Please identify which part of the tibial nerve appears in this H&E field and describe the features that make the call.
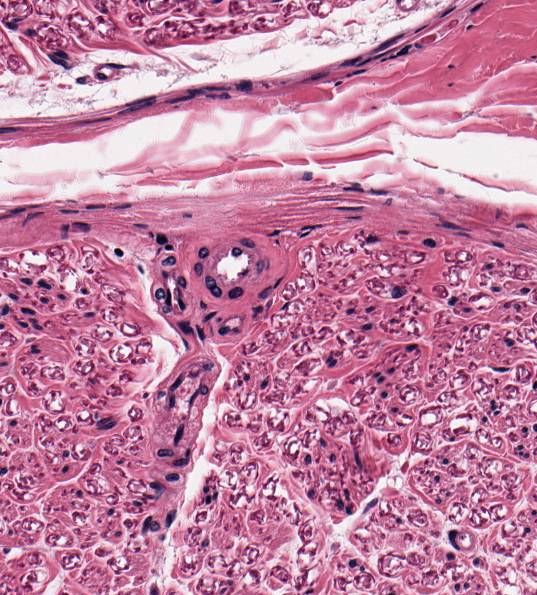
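The lower field is nerve fascicle: tightly packed small rounded profiles, split by thin pink septa into irregular groups.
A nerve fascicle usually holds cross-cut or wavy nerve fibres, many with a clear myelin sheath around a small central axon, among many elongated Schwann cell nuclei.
A strand of elongated dark nuclei runs from a small vessel down a septum into its left-centre. Above, a dense pink fibrous band crosses horizontally, its dark nuclei elongated, flattened and parallel to it.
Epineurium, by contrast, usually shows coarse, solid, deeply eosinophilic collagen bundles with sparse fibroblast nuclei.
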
